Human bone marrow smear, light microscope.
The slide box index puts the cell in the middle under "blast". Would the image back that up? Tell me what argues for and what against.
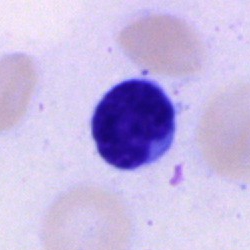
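Deciding feature: dark purple, coarsely clumped chromatin.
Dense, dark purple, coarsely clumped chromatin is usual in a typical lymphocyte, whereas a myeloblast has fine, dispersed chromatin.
Verdict: lymphocyte, not blast. Nucleus fills almost the whole cell; outline round and smooth. Cytoplasm only a thin pale blue crescent at the lower right edge. No granules in the visible cytoplasm; no vacuoles anywhere in the cell.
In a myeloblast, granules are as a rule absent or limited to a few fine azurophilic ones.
The lack of granules would therefore fit both names.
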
